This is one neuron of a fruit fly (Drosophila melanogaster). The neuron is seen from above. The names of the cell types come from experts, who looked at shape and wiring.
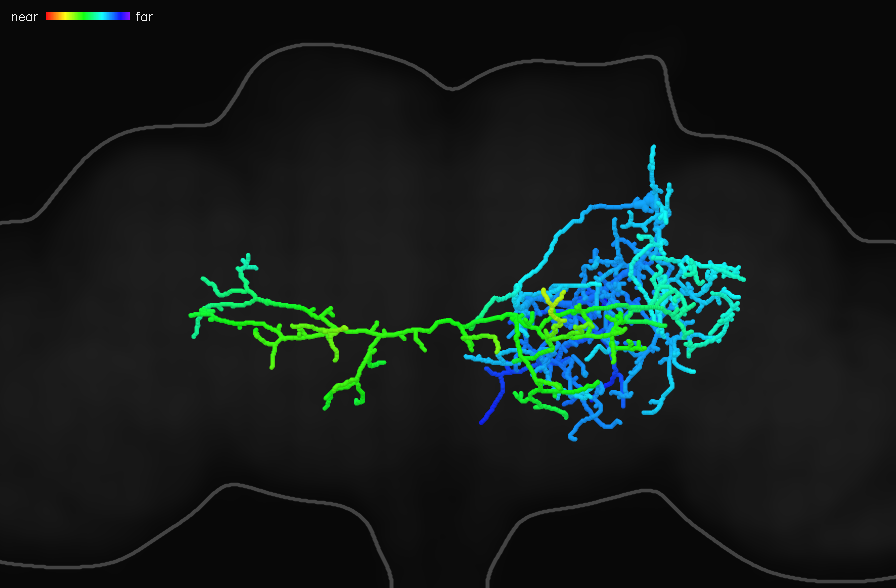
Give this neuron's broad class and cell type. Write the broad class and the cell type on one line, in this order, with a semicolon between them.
central-brain intrinsic neuron; SAD072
